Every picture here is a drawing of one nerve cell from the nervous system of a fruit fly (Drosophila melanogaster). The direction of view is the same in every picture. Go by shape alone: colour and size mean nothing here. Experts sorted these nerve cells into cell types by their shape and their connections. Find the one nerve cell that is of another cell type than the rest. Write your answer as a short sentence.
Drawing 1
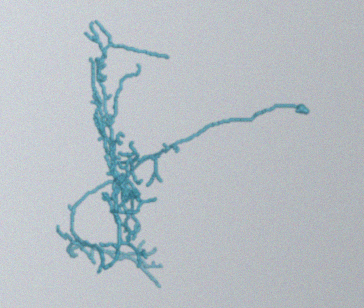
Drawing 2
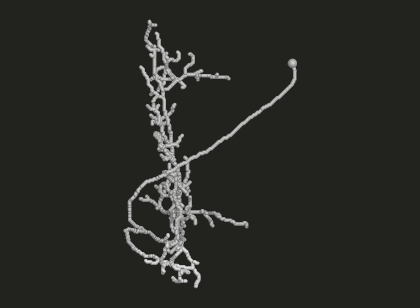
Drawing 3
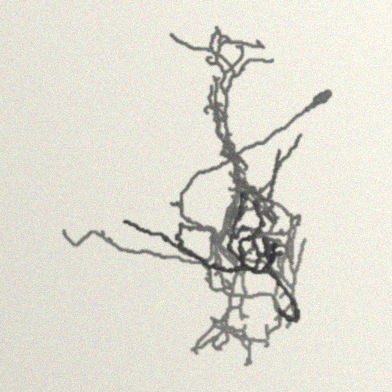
Drawing 3 shows a nerve cell of another cell type.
